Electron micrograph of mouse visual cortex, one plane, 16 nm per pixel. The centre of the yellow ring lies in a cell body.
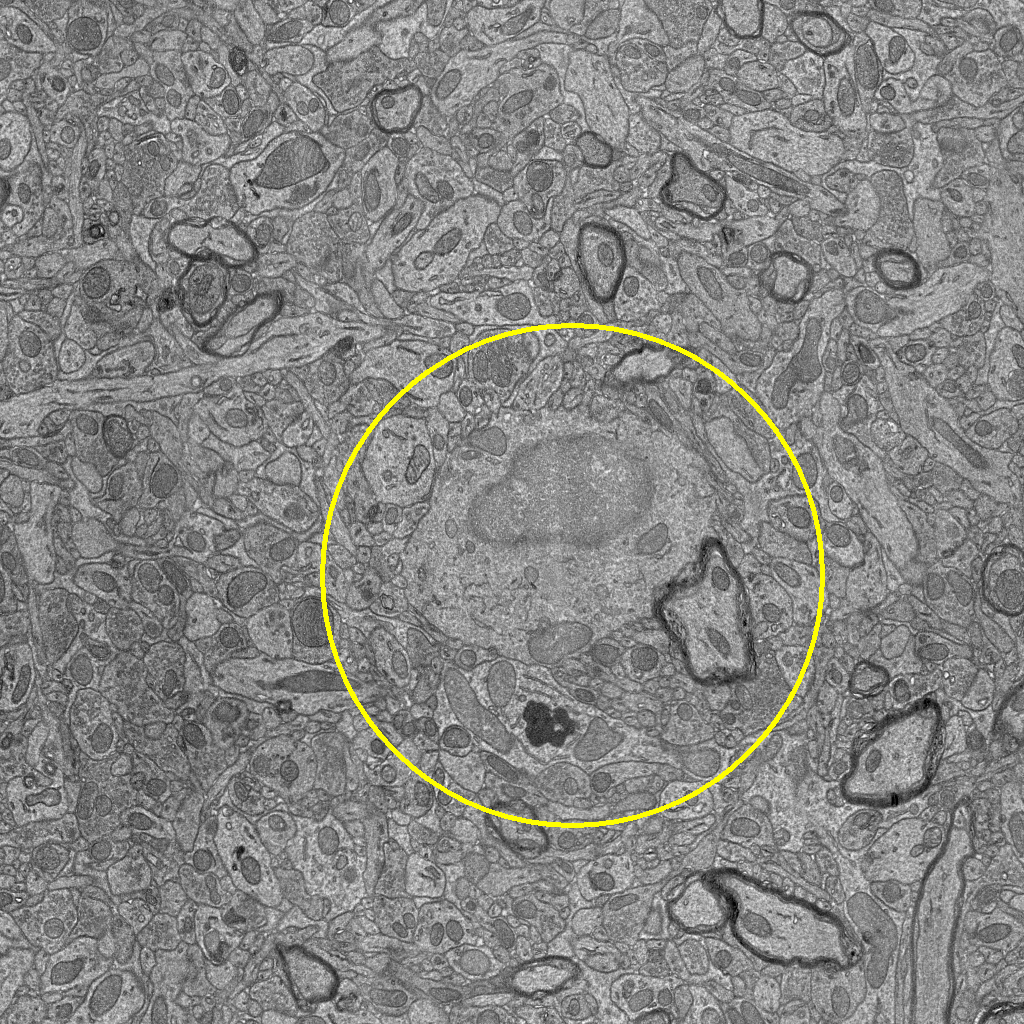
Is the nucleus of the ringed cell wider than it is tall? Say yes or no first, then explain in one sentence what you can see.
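Yes. The nucleus is a whole oval lying in the upper part of the body, with its long axis running side to side.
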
